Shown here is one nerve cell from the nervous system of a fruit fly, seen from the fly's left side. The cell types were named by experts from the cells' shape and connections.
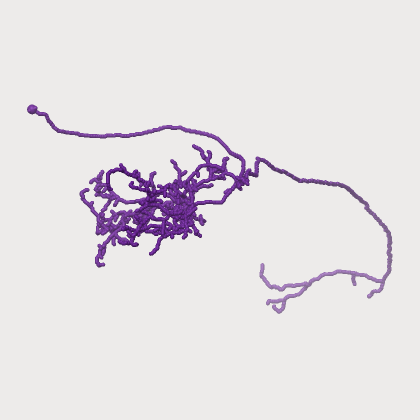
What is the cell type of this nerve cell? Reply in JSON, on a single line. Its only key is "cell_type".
{"cell_type": "CB4163"}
